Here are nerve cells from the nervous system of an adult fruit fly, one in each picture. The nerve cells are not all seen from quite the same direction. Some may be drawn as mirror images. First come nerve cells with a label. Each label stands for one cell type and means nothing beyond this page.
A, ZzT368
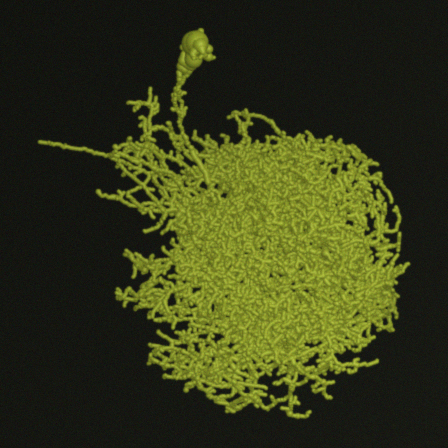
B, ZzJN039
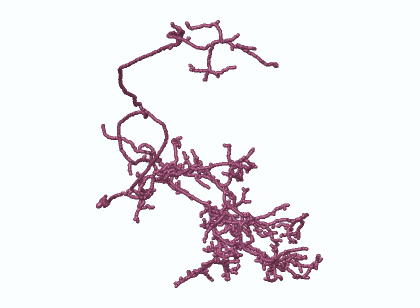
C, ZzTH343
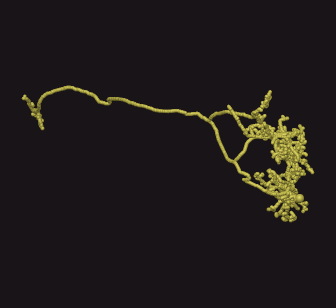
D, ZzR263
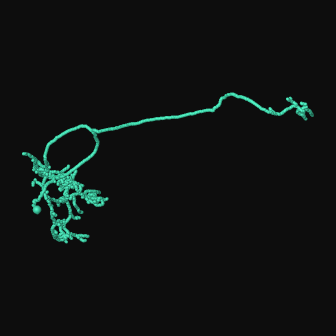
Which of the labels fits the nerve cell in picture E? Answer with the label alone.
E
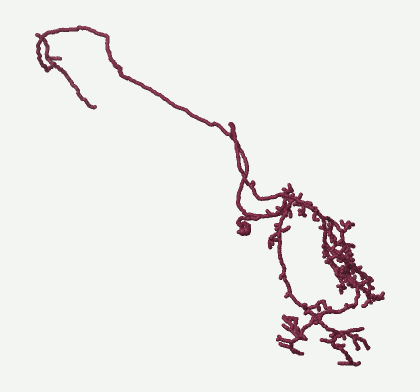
ZzR263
